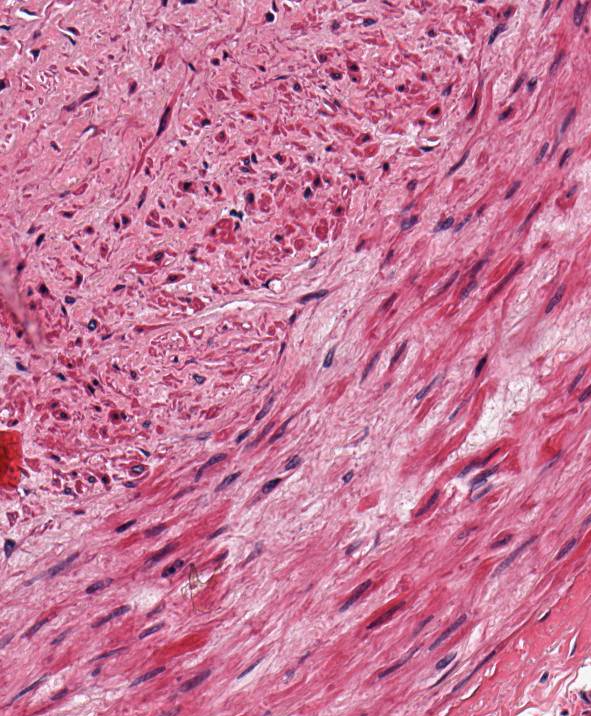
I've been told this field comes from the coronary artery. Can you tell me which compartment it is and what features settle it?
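This is the tunica media. Lengthwise bundles of spindle-shaped cells with bright pink, eosinophilic cytoplasm carry elongated, cigar-shaped nuclei with blunt ends.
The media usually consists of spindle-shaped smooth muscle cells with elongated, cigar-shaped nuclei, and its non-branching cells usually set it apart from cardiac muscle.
Pale, loose, wispy stroma parts the fascicles in the lower right.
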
